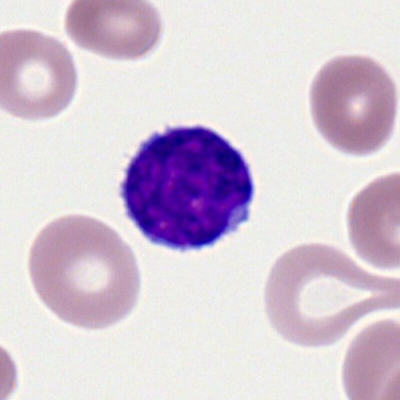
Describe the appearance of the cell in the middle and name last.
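The cell has a round outline, and its edge is finely ragged rather than smooth. The nucleus occupies almost the entire cell. No granules are present. The cell is a lymphocyte.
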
